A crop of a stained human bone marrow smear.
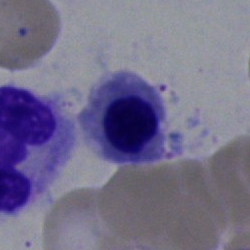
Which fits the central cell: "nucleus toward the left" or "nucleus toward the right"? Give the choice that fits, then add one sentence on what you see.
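Nucleus toward the right. The cytoplasm forms a rim that is wider on the left side than on the right.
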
